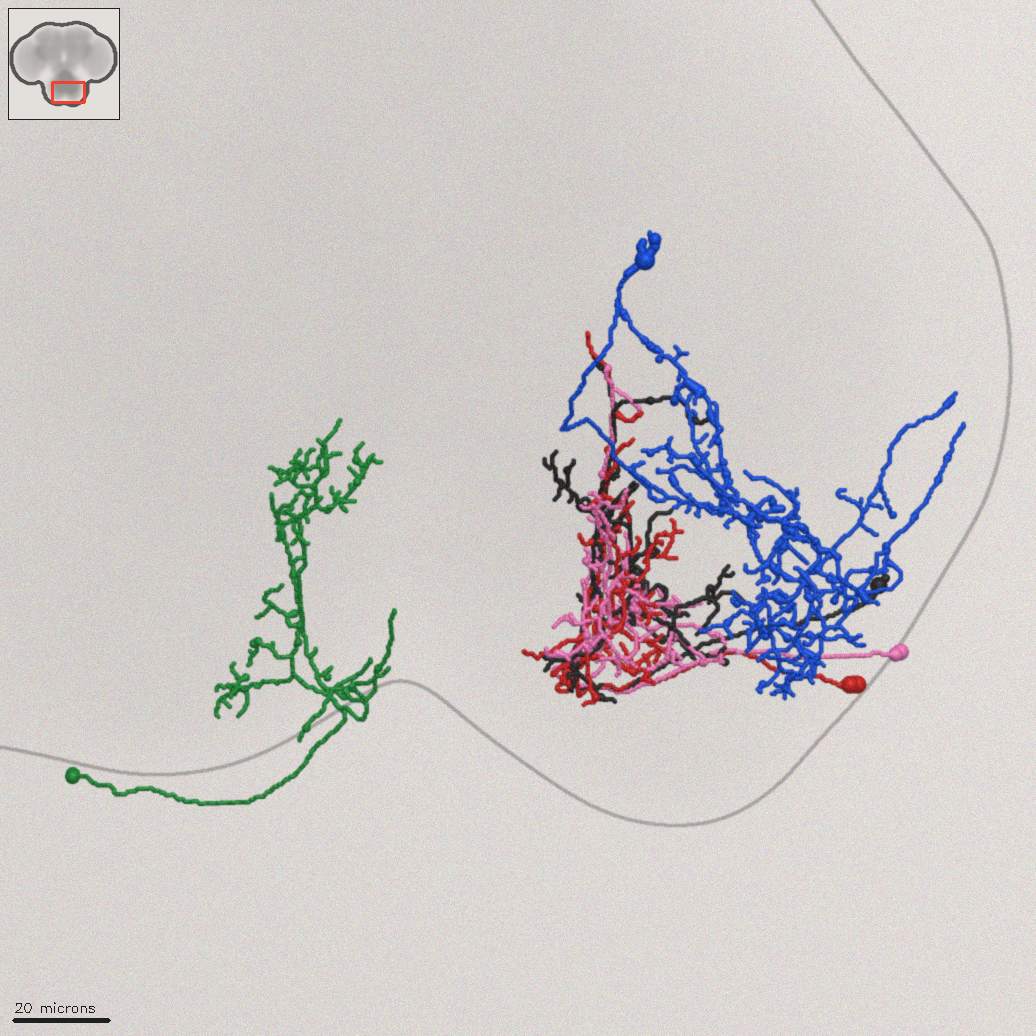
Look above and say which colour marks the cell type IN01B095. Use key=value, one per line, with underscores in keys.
colour=green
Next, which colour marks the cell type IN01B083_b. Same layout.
colour=black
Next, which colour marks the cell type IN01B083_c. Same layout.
colour=red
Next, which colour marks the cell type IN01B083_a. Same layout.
colour=pink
